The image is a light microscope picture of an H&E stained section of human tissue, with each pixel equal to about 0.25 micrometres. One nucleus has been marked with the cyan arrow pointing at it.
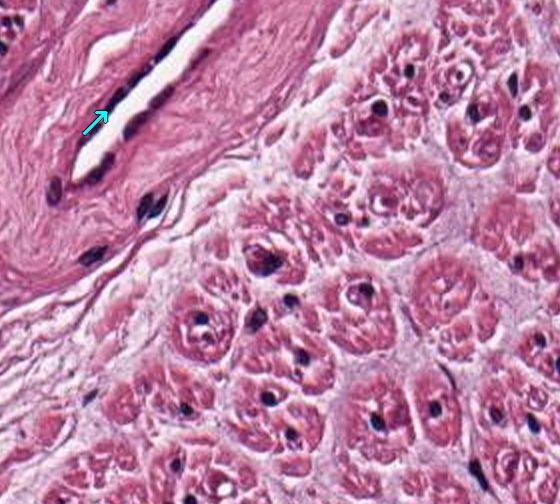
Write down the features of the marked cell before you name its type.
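The nucleus is elongated and flattened, lying lengthwise along the edge of a narrow, slit-like empty lumen. Hardly any cytoplasm can be told apart around the nucleus; the cell forms only a thin rim on the lumen. It lies in a single row with other similar dark, flat nuclei lining the same lumen, with pink wavy fibres around it. The marked cell is an endothelial cell.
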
